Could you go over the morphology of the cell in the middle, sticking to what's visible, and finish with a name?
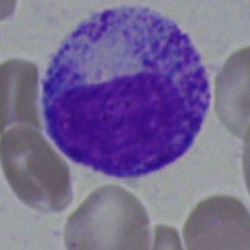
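The outline strikes me as round. The nucleus takes up the lower part, and its upper border is nearly straight. Above it, right next to the nucleus, the cytoplasm has a pale greyish area. The granules are densest along the upper rim. It's a myelocyte.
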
